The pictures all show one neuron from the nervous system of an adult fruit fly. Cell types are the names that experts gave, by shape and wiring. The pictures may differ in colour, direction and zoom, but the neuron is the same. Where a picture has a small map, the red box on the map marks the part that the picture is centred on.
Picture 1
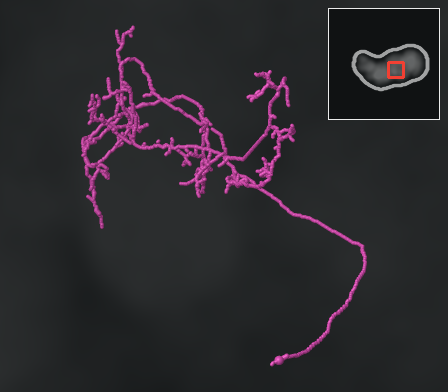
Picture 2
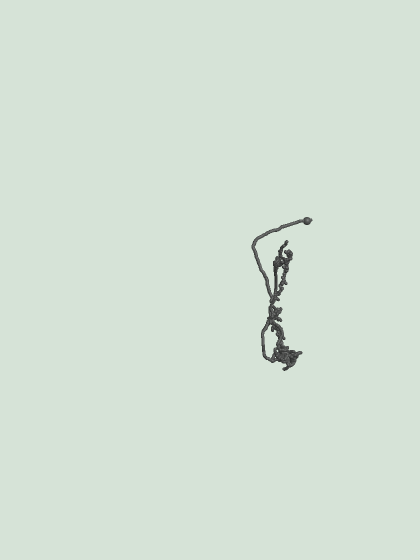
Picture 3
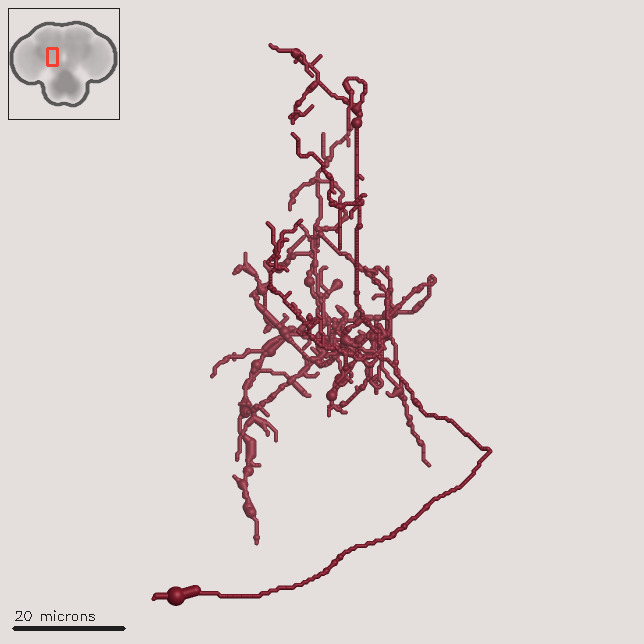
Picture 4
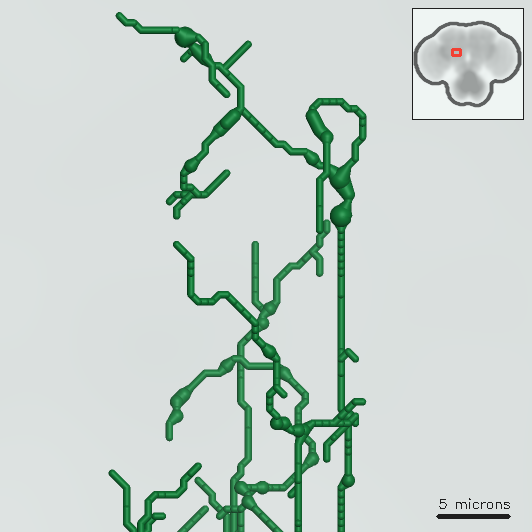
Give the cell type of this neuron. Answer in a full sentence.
The cell type is PS077.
